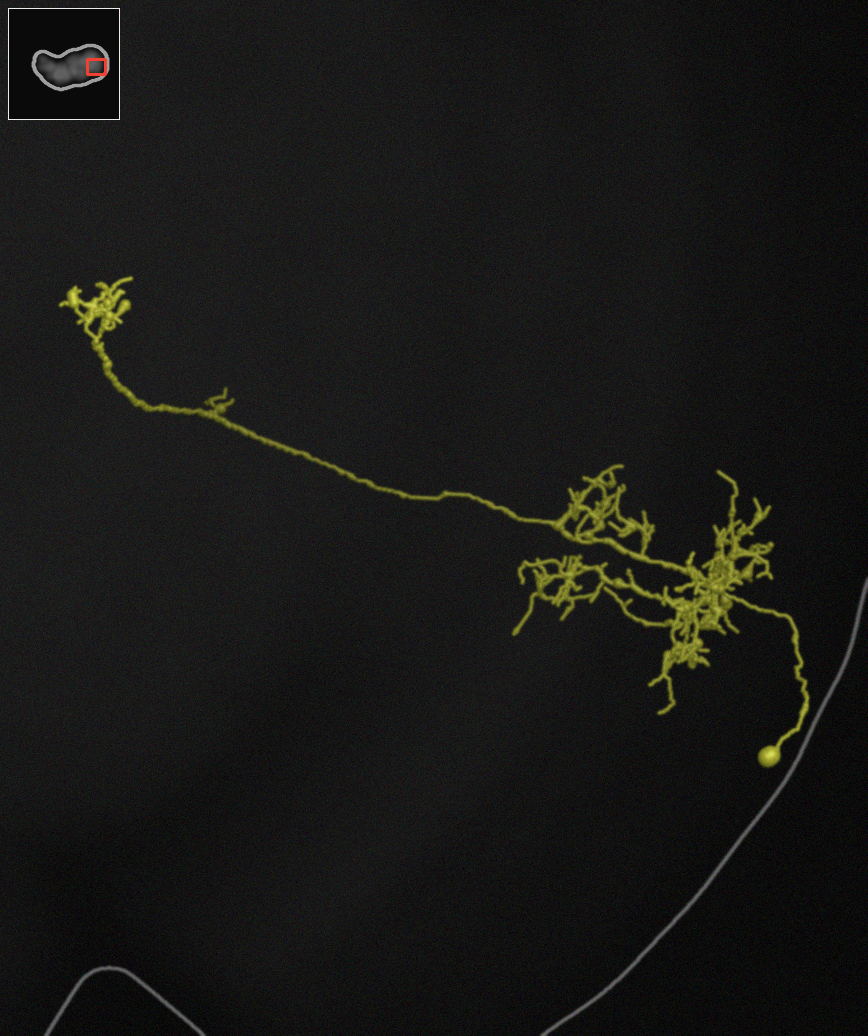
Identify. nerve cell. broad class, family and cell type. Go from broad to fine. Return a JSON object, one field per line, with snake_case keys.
{
 "broad_class": "optic-lobe intrinsic neuron",
 "family": "TmY",
 "cell_type": "TmY10"
}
